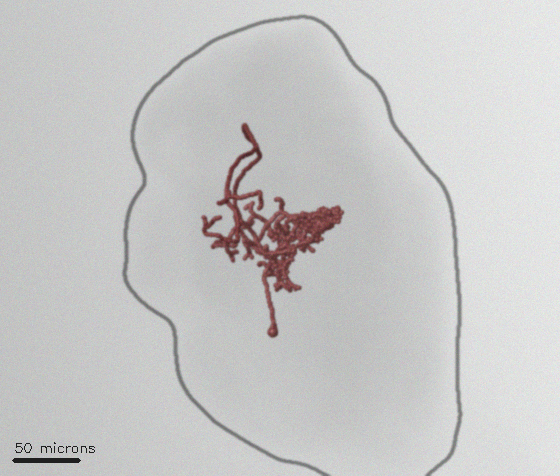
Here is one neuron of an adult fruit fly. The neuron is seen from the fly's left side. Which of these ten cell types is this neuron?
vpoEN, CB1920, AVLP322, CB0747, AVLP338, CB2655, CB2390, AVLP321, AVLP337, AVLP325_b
AVLP325_b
